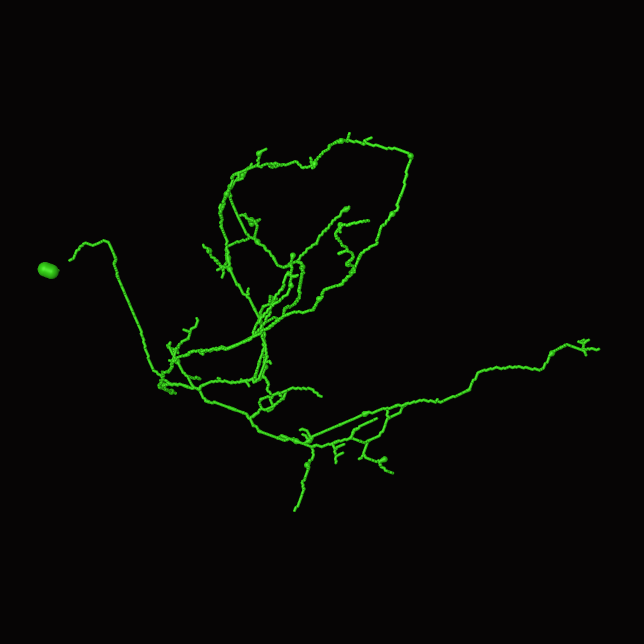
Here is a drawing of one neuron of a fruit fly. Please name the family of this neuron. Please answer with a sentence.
The family is hemilineage DM6_ventral.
